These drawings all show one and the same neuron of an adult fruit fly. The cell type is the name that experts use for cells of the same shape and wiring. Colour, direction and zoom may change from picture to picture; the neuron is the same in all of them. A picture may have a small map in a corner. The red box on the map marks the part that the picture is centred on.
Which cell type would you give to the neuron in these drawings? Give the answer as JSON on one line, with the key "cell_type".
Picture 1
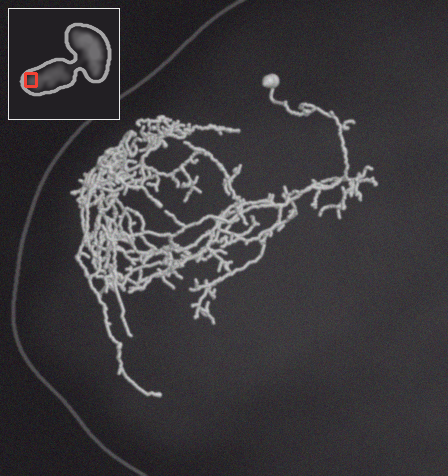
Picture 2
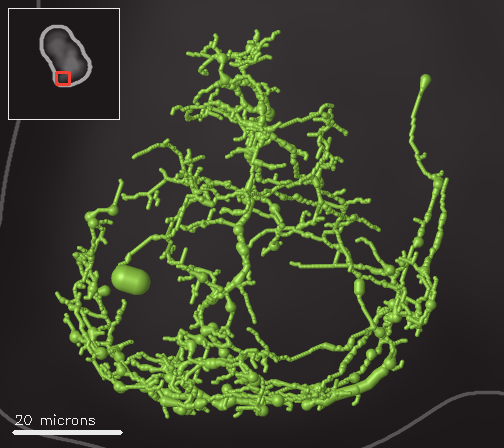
{"cell_type": "INXXX372"}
